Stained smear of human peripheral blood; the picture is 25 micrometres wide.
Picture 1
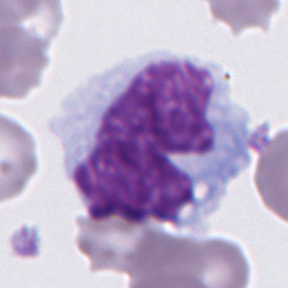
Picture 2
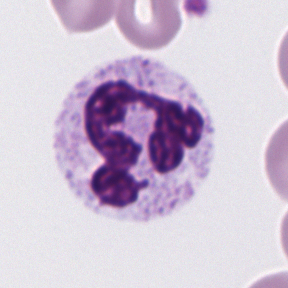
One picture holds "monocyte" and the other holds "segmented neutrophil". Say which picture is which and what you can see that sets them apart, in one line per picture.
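Picture 1 shows a monocyte: The cytoplasm shows no distinct granules.
Picture 2 shows a segmented neutrophil: The cytoplasm holds fine, small lilac granules spread throughout.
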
